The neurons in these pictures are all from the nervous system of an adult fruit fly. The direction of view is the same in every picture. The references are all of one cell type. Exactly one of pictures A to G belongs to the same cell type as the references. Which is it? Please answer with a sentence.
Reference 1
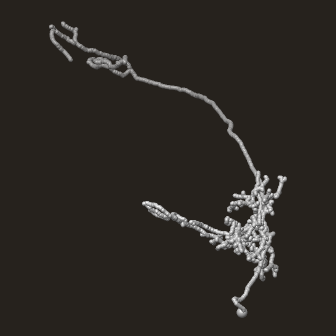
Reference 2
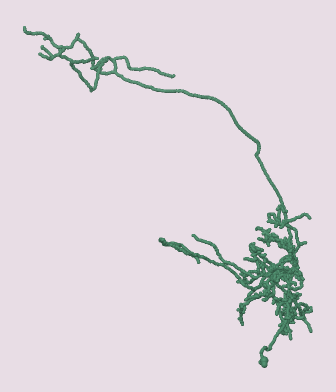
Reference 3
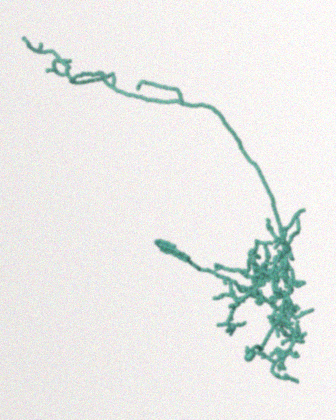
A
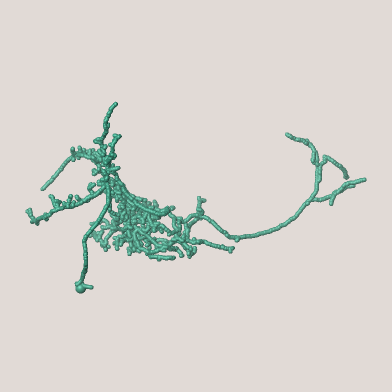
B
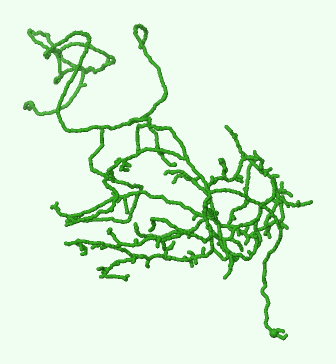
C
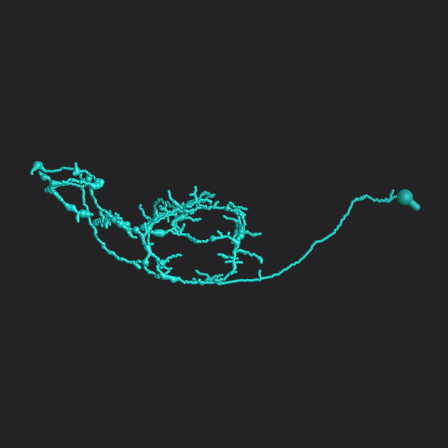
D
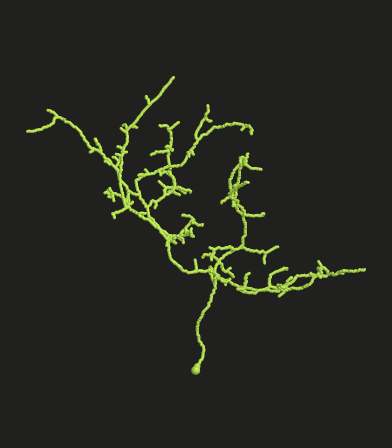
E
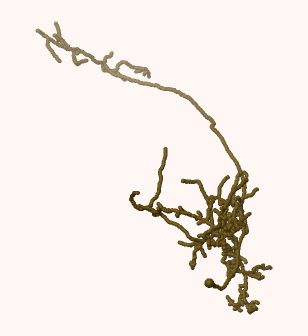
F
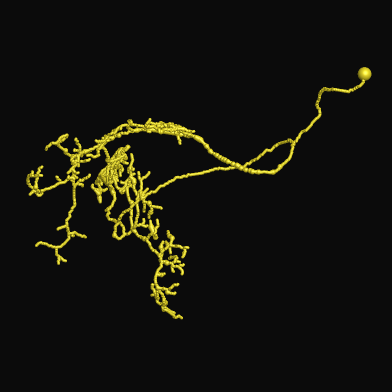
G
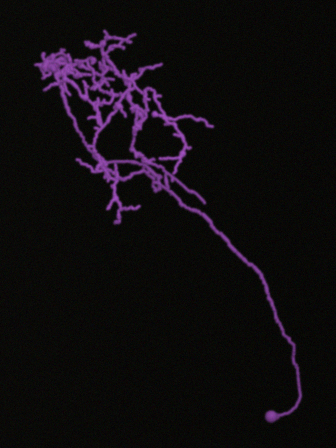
Picture E is of the same cell type.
